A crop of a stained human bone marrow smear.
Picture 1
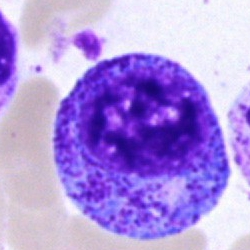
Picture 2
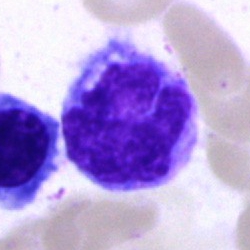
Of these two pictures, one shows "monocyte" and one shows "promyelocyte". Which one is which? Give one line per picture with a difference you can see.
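Picture 1 shows a promyelocyte: Numerous purple granules are spread throughout the cytoplasm.
Picture 2 shows a monocyte: No distinct granules can be seen in the cytoplasm.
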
